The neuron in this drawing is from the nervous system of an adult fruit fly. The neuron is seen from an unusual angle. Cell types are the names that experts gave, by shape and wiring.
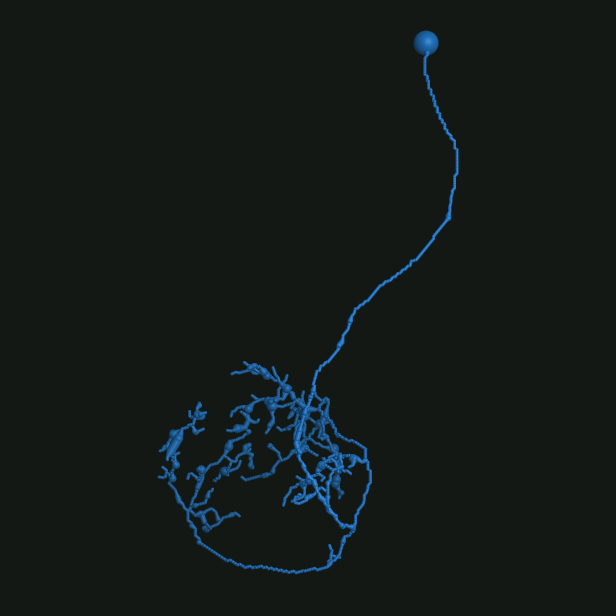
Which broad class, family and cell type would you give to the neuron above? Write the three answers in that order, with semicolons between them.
central-brain intrinsic neuron; class CX; vDeltaG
